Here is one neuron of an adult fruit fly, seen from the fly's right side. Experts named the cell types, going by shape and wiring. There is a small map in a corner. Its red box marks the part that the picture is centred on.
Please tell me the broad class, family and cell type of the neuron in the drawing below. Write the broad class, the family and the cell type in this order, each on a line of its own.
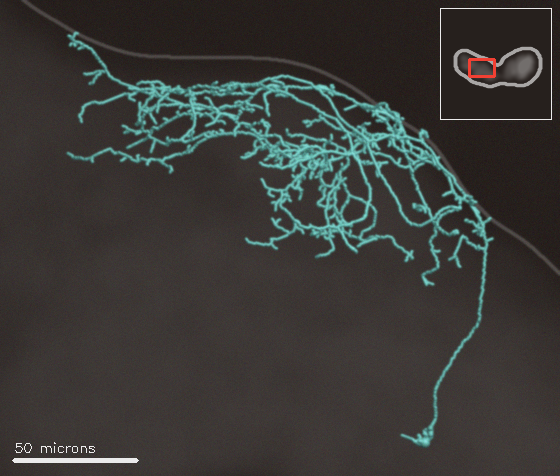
nerve-cord intrinsic neuron
hemilineage 12A
IN12A018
